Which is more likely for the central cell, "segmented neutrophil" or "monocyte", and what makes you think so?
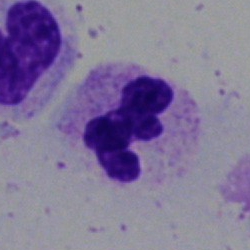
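This is a segmented neutrophil, not a monocyte. The deciding point is the cytoplasm, which is plentiful and pale pinkish-lilac.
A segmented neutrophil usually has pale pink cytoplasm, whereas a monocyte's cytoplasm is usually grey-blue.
Fine, small lilac granules fill the cytoplasm, and the nucleus has dense, dark purple chromatin with no visible nucleoli.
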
